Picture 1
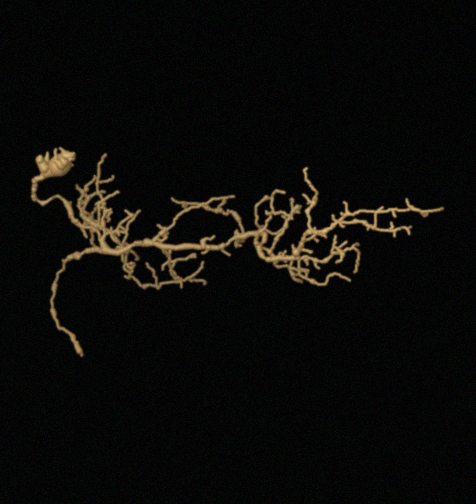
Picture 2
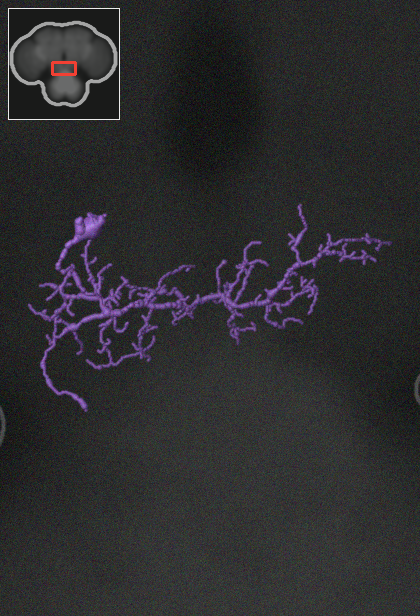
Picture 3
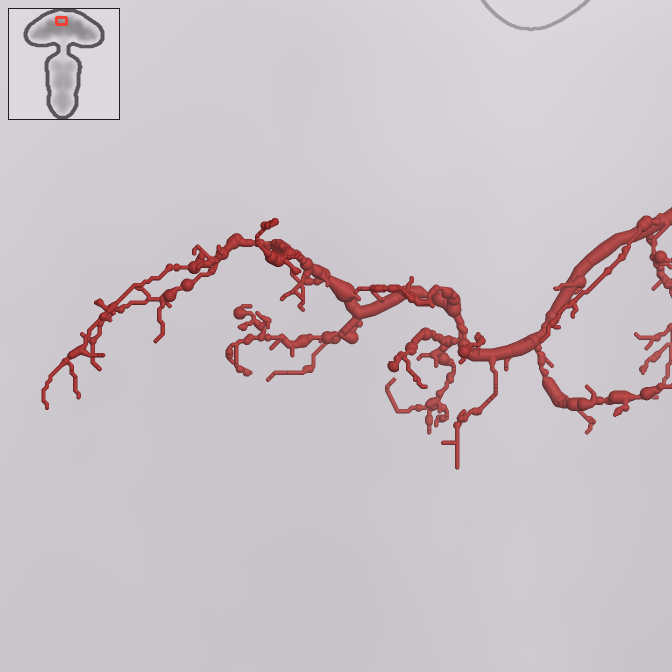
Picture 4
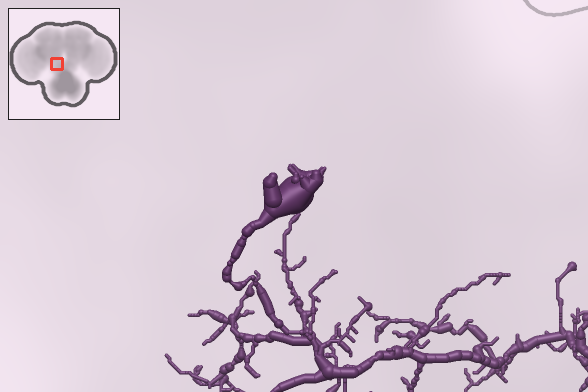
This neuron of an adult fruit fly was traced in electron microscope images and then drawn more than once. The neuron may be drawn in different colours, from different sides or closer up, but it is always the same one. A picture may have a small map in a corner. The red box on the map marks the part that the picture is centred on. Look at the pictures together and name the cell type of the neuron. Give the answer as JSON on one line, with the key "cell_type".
{"cell_type": "MN10"}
